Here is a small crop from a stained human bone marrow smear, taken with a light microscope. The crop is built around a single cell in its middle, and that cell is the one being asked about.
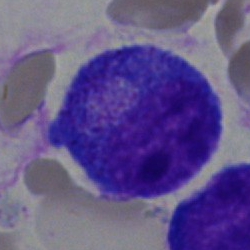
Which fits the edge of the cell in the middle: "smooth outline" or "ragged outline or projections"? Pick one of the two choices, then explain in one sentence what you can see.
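Ragged outline or projections. A small rounded bulge protrudes from the left edge of the cell.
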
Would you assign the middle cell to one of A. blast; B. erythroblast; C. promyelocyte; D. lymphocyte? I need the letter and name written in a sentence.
Option C is correct, naming the cell in the middle as a promyelocyte.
